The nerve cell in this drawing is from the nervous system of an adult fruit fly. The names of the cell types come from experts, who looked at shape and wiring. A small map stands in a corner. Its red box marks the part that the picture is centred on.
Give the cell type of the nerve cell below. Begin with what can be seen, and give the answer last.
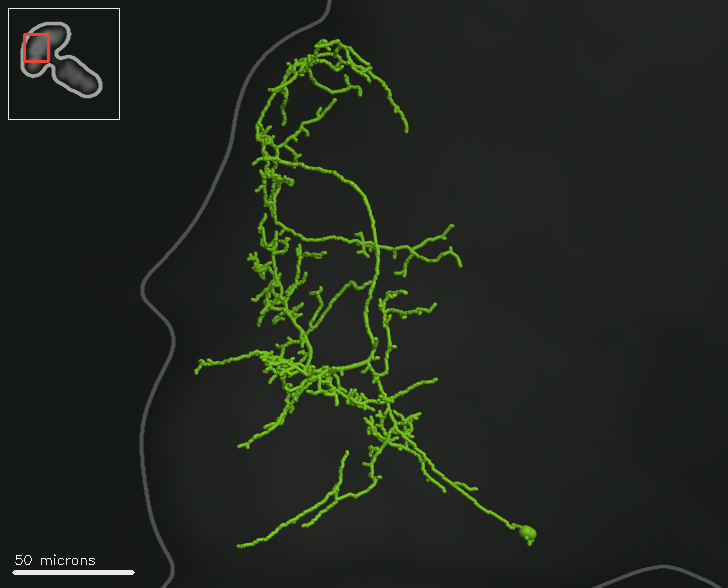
It is in the brain and does not reach the nerve cord. The cell body can be seen at the lower right of the picture. By the scale bar it is about 200 microns tall in this view. This is a central-brain intrinsic neuron. It is of cell type aIPg_m1.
